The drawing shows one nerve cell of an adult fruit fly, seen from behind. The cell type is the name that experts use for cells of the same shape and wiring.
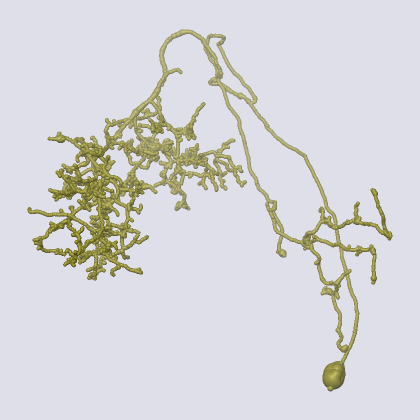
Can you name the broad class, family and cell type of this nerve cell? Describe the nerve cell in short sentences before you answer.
The cell body is at the lower right of the picture. The picture shows dozens of branch ends. It is an optic-lobe intrinsic neuron. The family is Li. It is of cell type Li21.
